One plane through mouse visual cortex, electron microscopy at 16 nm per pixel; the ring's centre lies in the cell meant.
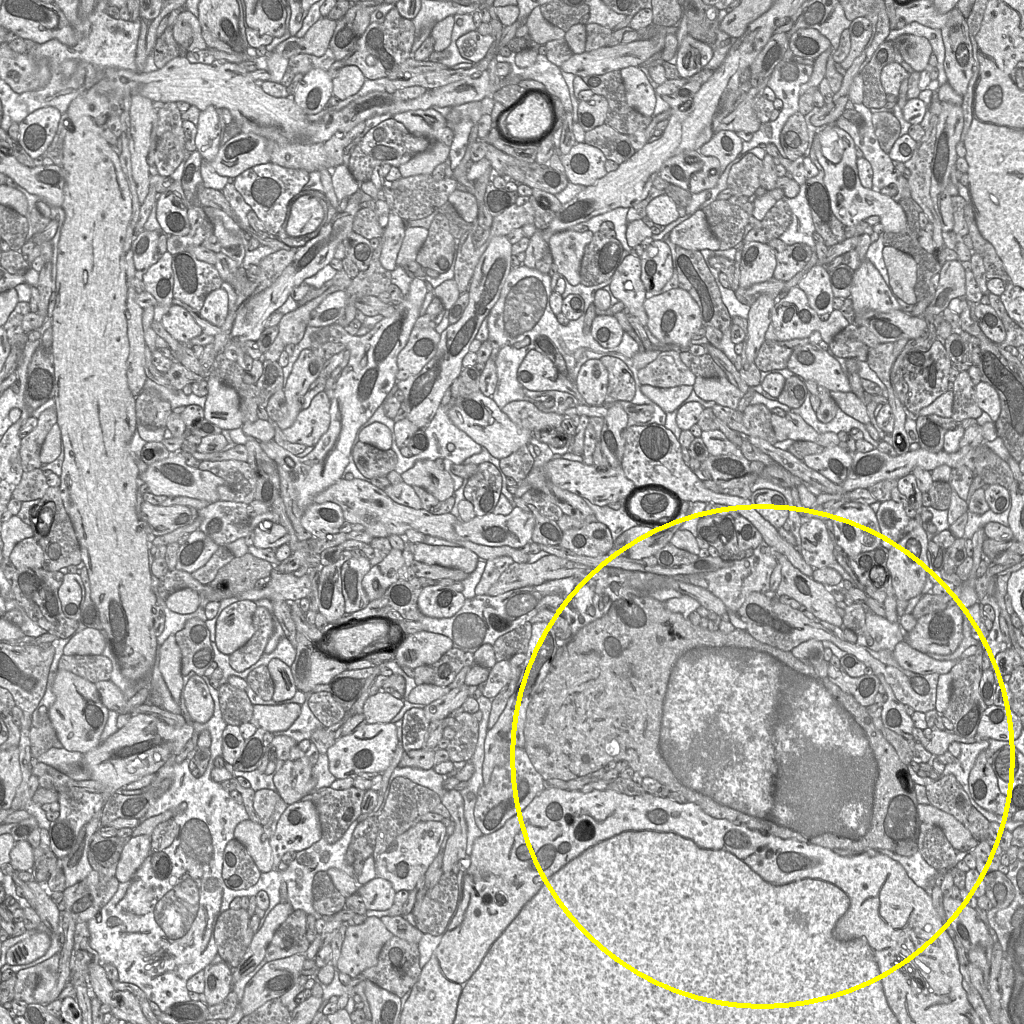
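Oligodendrocyte. First, its whole nucleus lies inside the ring. Second, a dark straight band runs vertically across its middle. Third, just below the cell lies a much larger nucleus with pale, finely even chromatin.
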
